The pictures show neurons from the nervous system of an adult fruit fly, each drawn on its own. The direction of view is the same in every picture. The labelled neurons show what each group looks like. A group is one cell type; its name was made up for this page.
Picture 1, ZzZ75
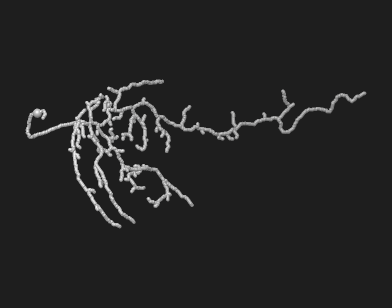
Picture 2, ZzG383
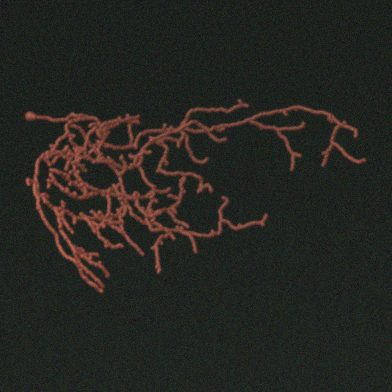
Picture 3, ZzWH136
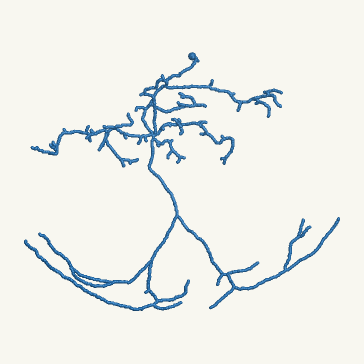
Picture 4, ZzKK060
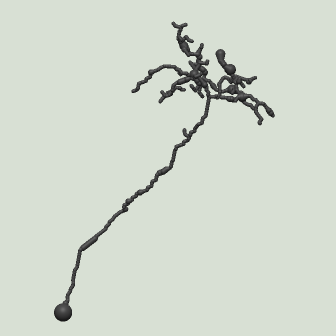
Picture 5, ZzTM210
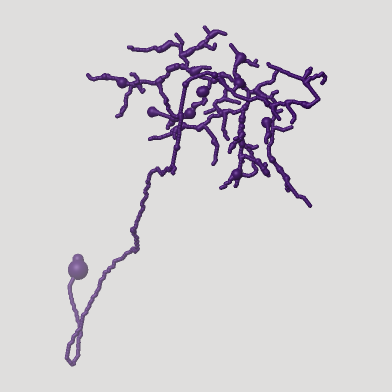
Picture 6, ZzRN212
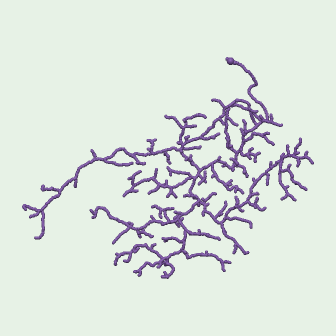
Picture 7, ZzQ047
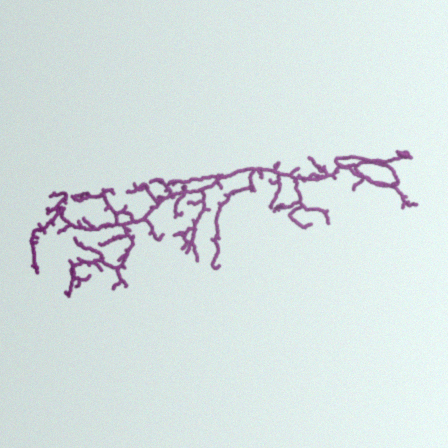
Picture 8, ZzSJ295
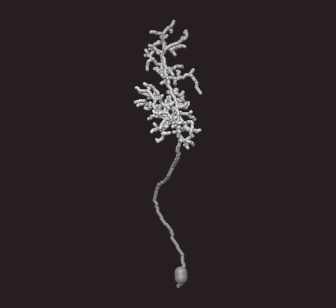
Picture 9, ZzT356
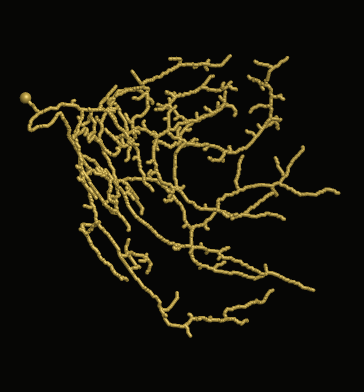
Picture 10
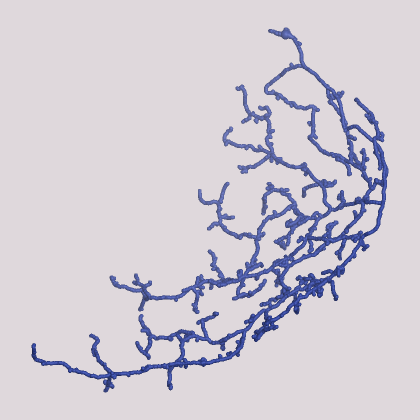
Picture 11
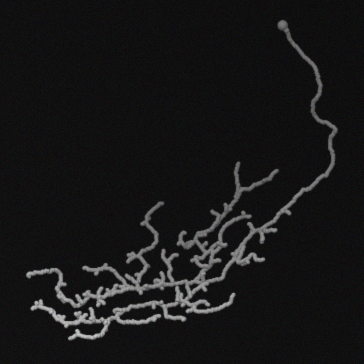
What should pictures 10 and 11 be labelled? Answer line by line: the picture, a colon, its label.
10: ZzQ047
11: ZzRN212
